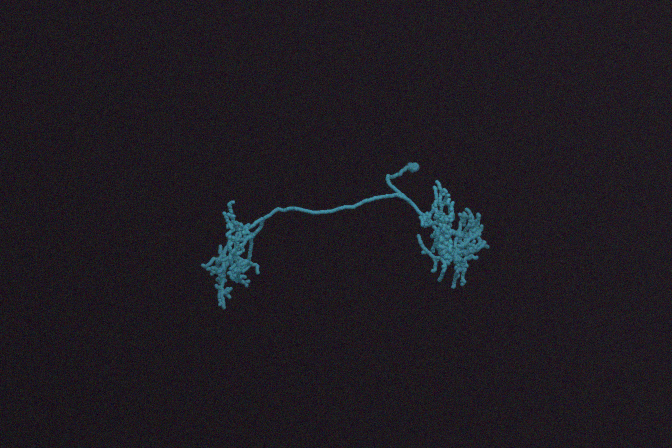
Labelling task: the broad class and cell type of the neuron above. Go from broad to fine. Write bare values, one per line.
central-brain intrinsic neuron
LAL158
